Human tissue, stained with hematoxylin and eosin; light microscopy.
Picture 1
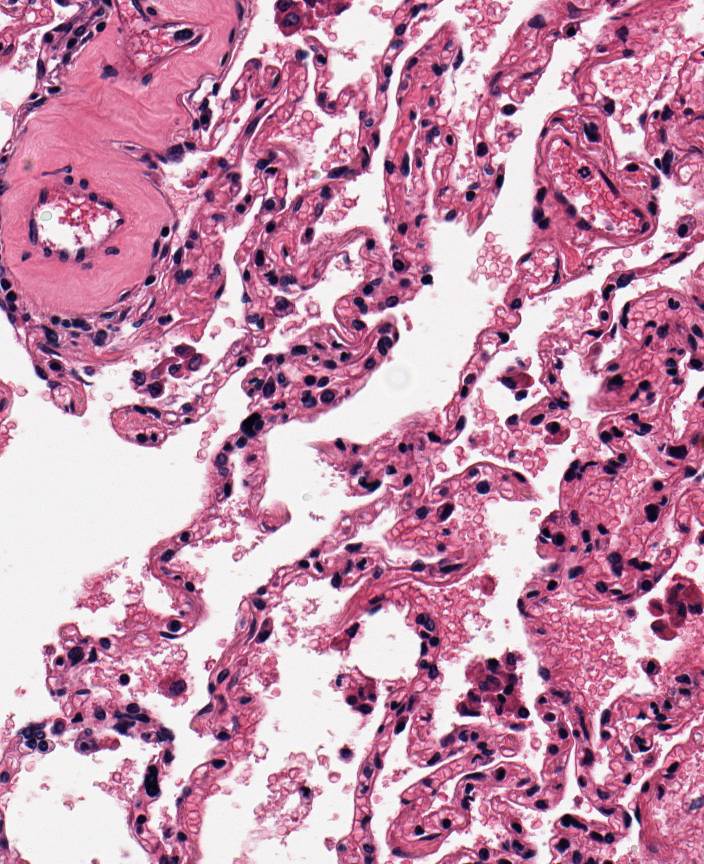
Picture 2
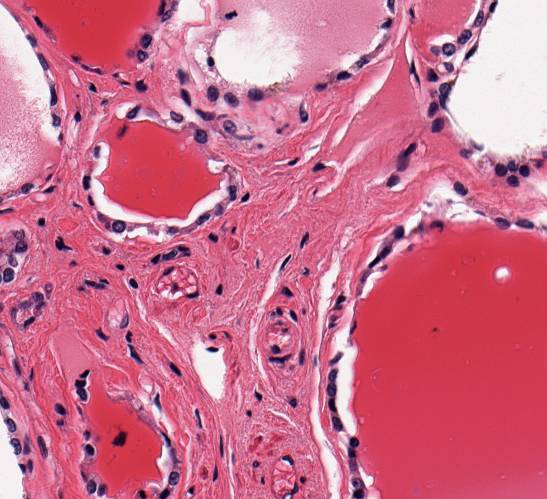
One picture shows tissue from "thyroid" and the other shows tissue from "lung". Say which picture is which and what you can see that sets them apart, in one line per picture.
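Picture 1 is from the lung. No glands are present anywhere in the field.
Picture 2 is from the thyroid. Rounded follicles filled with homogeneous pink colloid lie around the edges and corners of the field.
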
